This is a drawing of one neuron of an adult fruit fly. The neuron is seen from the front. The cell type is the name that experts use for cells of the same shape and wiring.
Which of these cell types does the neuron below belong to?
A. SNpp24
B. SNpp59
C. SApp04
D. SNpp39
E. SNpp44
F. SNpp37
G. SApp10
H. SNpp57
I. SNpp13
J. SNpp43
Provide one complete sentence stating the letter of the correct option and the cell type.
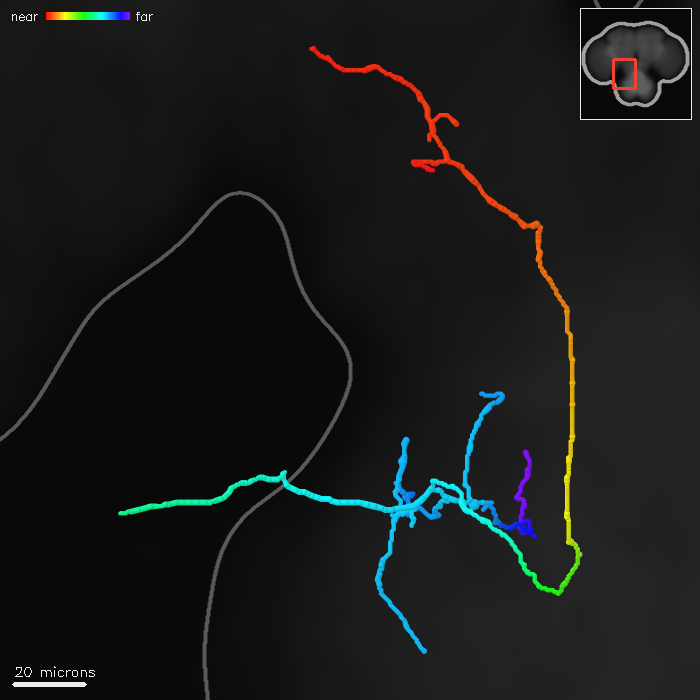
What the neuron is, by cell type, is SApp04, option C.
